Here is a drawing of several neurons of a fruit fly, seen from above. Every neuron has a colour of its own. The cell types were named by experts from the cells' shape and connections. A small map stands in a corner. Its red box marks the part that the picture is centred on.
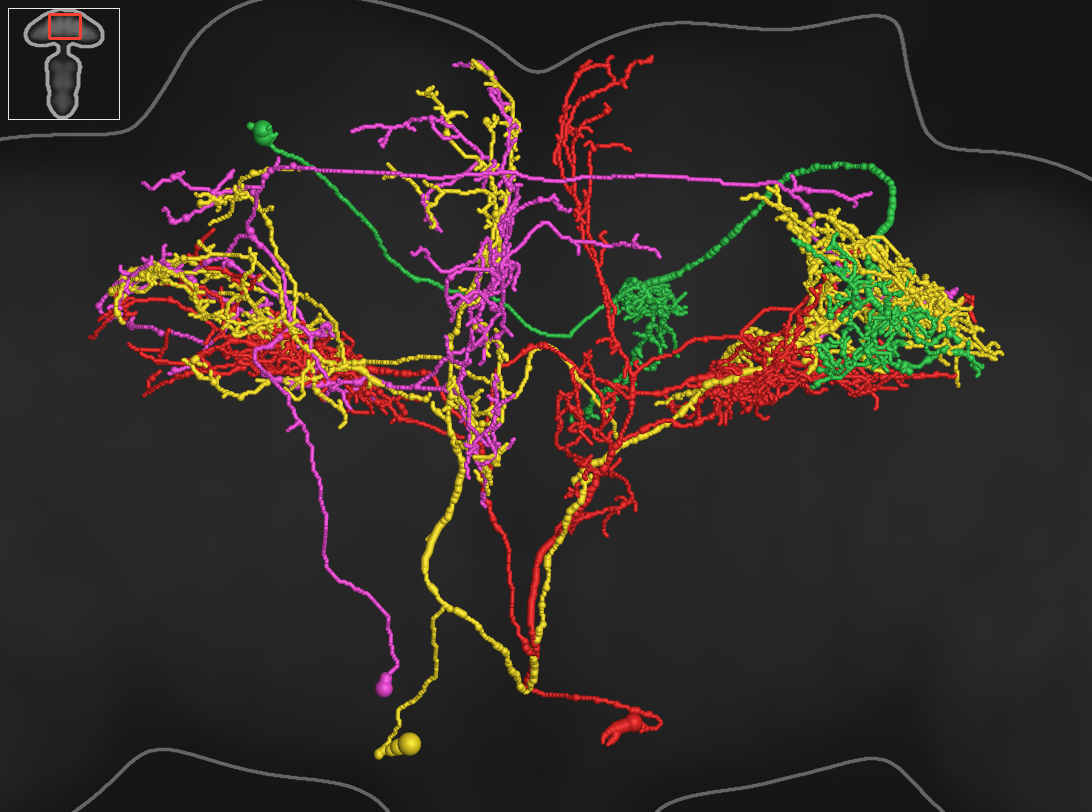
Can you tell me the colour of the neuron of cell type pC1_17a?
magenta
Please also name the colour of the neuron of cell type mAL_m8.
green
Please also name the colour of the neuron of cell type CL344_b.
yellow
